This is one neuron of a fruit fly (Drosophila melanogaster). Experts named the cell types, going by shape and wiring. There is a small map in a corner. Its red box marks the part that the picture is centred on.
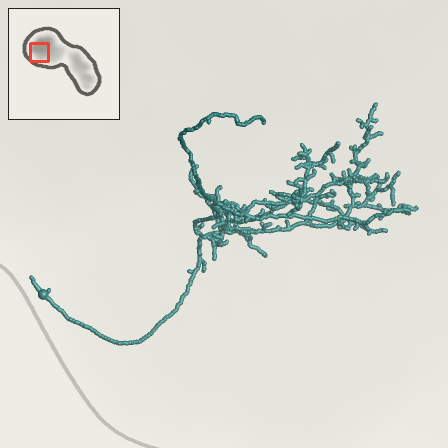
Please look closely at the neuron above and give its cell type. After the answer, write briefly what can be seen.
Its cell type is CL191_b. Its broad class is central-brain intrinsic neuron. Dozens of branch ends can be seen. In this view it is wider than it is tall.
